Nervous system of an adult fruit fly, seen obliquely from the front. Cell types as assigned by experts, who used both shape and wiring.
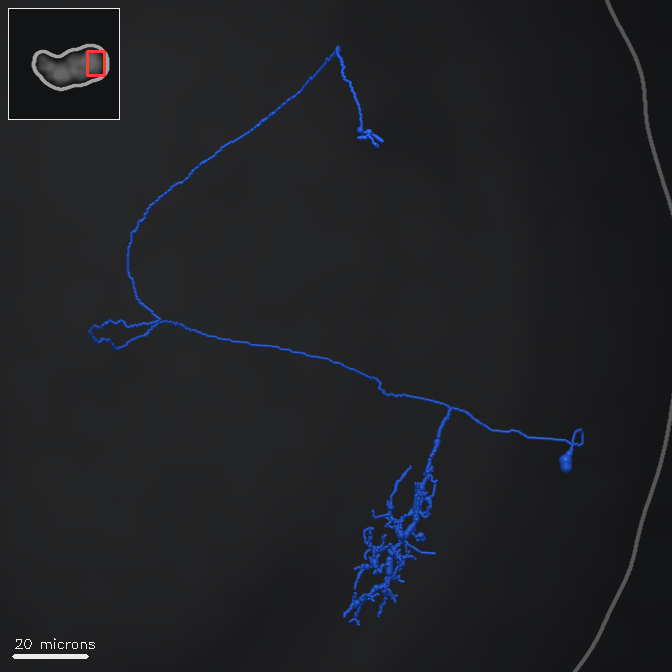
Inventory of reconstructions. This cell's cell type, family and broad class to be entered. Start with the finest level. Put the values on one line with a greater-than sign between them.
MeTu1 > MeTu > visual projection neuron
